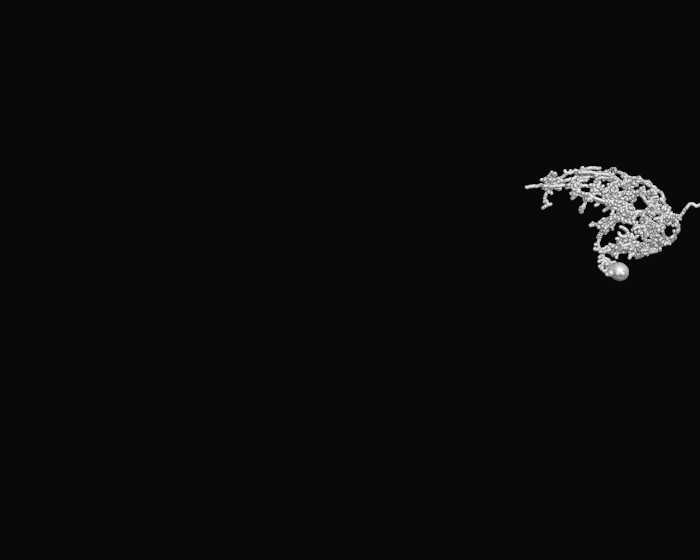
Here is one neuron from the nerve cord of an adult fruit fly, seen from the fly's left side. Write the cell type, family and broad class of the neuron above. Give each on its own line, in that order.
MNad23
MNad
motor neuron of the nerve cord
